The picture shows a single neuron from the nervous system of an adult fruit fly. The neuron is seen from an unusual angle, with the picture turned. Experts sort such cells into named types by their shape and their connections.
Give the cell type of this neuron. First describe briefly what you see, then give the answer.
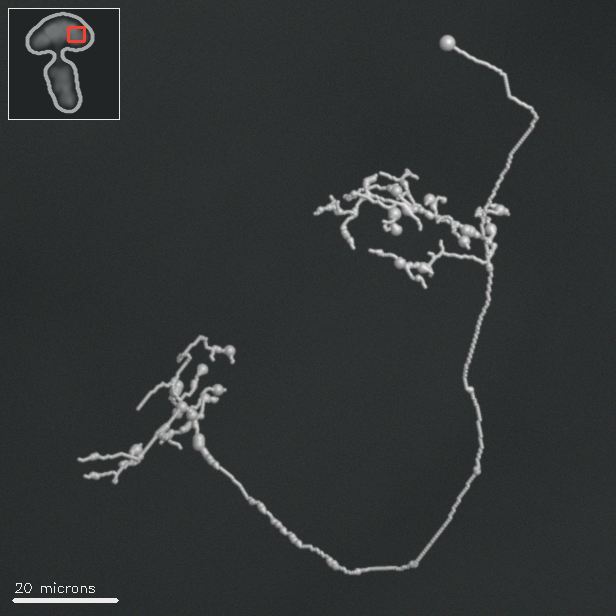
It lies in the brain. From top to bottom in the picture it spans about 100 microns. Dozens of branch ends can be seen. Its broad class is visual projection neuron. It is of cell type MeTu4c.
